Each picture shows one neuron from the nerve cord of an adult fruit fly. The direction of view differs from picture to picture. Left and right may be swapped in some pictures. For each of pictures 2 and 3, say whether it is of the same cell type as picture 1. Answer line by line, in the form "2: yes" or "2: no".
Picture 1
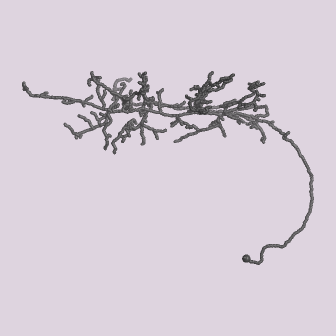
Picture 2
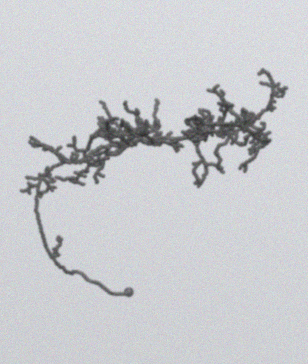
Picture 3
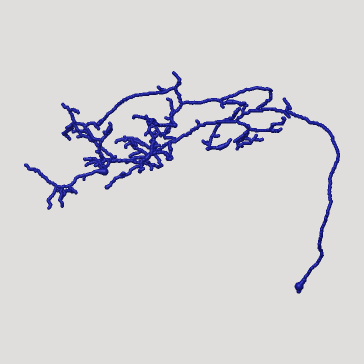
2: yes
3: no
